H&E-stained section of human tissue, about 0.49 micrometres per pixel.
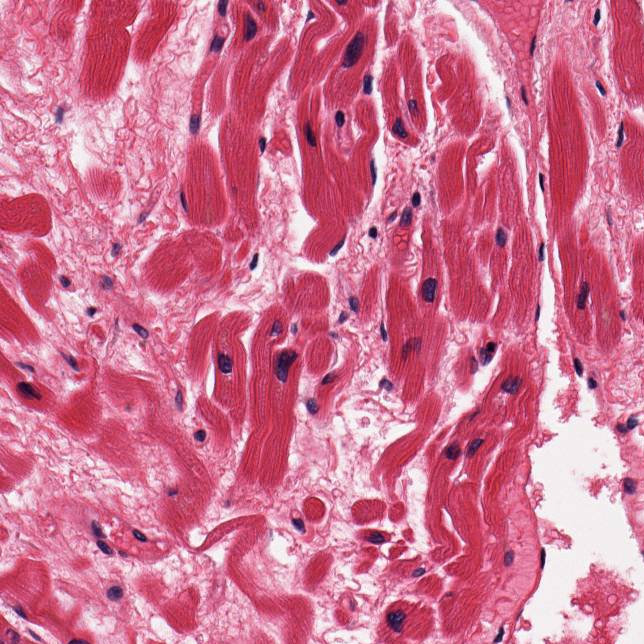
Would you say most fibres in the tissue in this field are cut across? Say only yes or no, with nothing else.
No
